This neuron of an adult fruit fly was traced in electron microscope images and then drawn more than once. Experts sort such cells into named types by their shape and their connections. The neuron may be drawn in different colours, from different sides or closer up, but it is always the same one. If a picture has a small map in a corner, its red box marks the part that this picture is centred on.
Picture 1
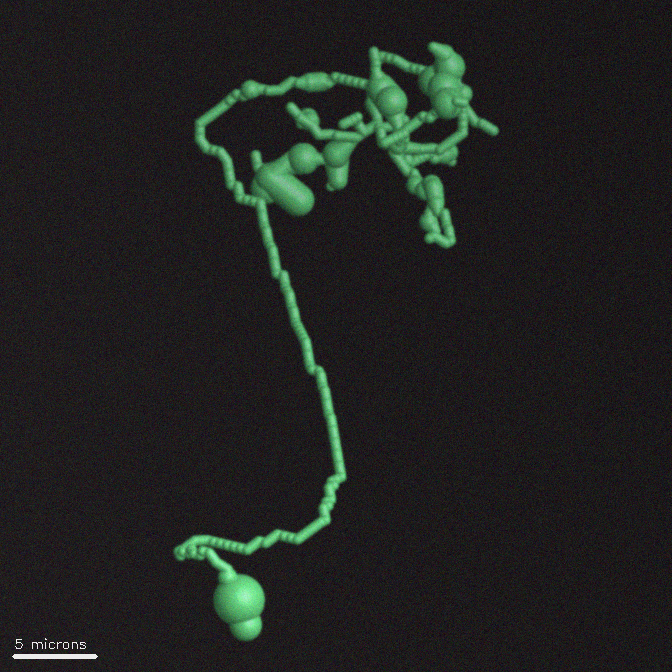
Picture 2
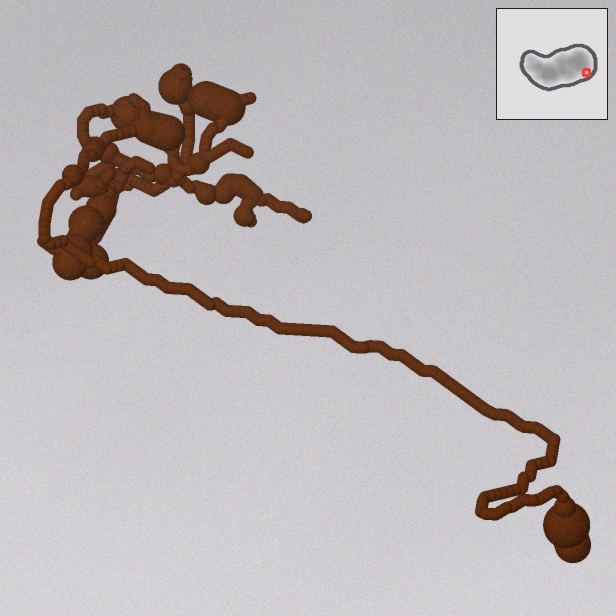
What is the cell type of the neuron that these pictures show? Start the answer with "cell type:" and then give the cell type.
cell type: Cm2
